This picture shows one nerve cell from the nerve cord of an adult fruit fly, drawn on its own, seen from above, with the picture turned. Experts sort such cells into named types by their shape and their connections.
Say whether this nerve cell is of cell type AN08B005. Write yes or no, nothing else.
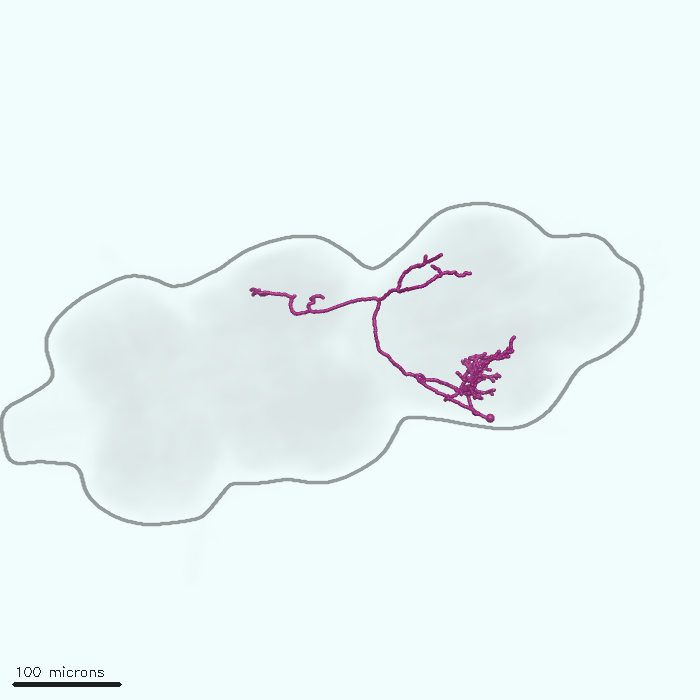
no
